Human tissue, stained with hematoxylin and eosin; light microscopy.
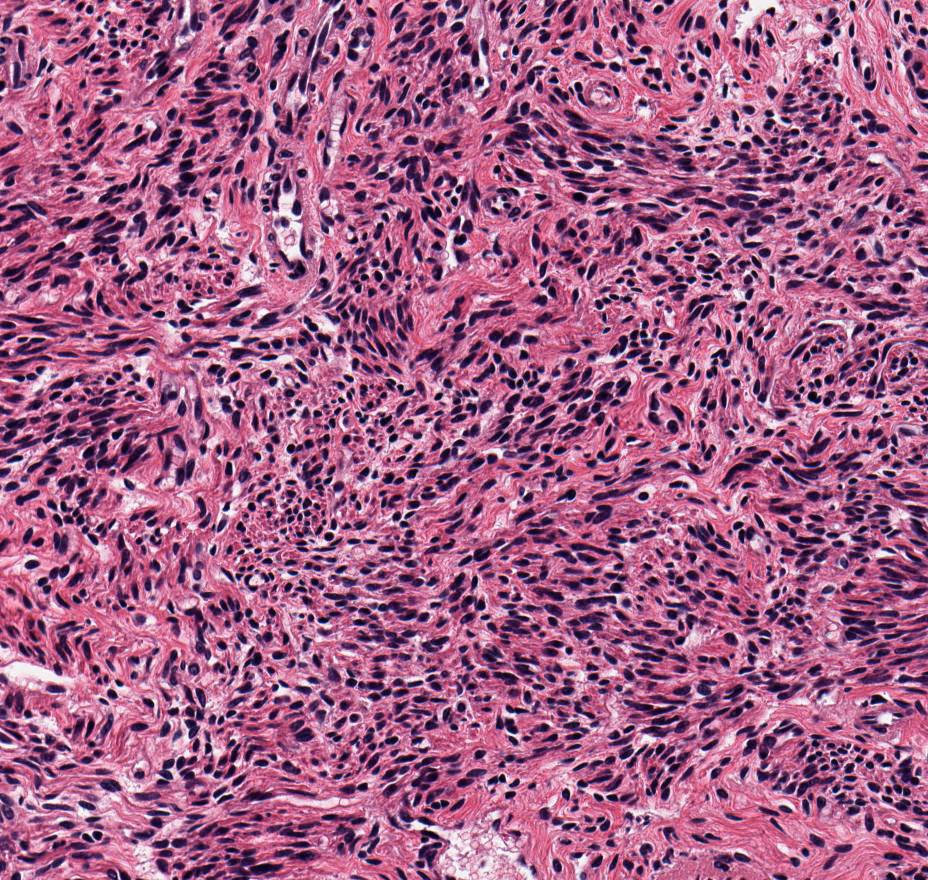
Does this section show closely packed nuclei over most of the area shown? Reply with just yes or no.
Yes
